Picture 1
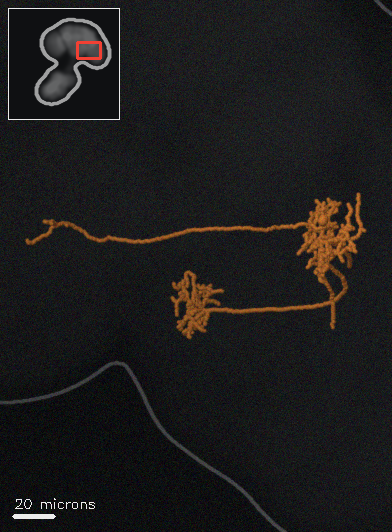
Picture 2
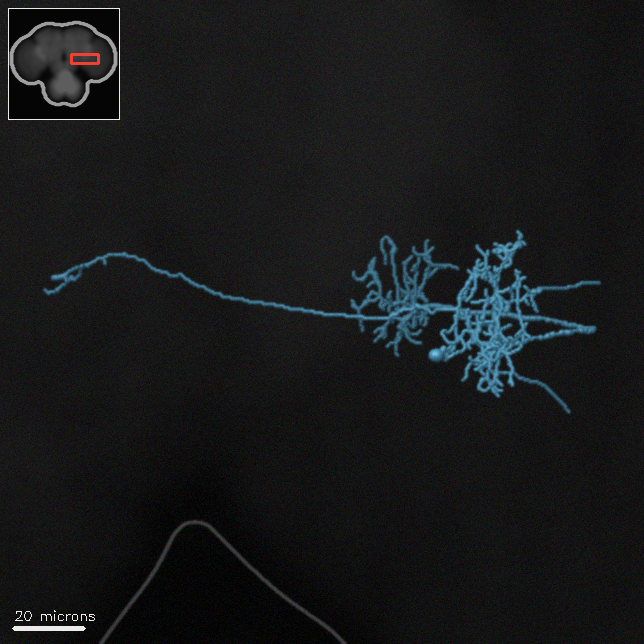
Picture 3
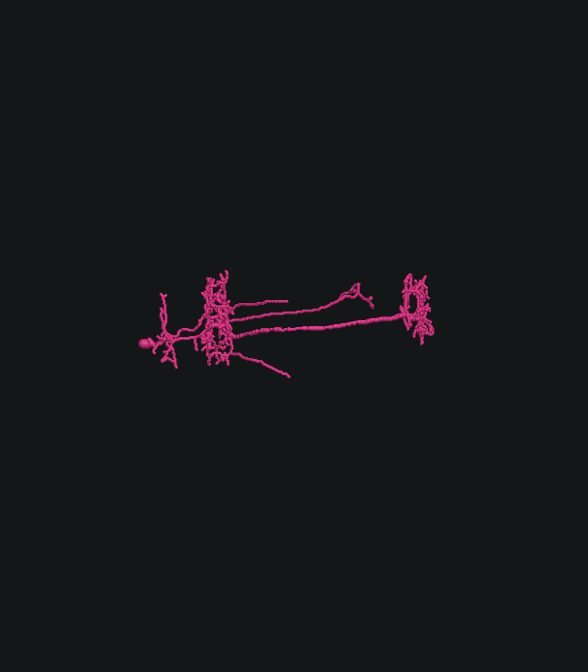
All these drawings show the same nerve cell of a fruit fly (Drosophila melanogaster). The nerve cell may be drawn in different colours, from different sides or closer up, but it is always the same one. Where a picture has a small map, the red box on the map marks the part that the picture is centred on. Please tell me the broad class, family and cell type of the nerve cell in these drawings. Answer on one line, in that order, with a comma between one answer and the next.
visual projection neuron, TmY, TmY14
